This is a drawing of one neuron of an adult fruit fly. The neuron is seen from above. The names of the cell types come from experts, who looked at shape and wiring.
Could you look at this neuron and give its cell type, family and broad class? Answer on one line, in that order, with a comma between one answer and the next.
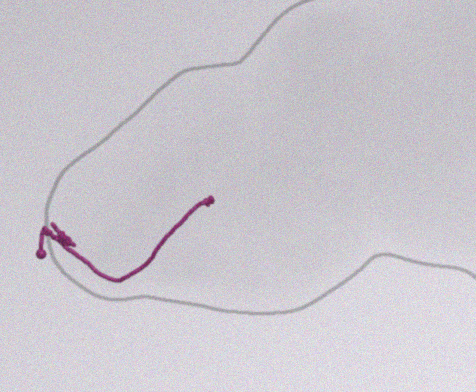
Tm9, Tm, optic-lobe intrinsic neuron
